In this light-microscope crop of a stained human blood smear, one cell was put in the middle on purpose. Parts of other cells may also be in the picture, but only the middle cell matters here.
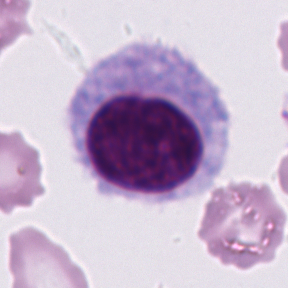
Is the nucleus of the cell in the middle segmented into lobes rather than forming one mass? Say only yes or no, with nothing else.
No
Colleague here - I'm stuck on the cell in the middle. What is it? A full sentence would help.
The central cell in this smear crop is a hairy cell.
